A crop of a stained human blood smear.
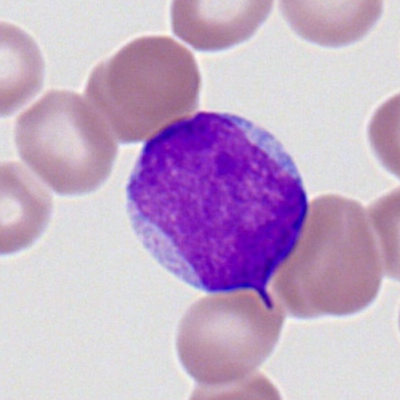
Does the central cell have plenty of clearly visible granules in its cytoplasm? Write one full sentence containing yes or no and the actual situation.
No, its cytoplasm is free of any visible granules.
